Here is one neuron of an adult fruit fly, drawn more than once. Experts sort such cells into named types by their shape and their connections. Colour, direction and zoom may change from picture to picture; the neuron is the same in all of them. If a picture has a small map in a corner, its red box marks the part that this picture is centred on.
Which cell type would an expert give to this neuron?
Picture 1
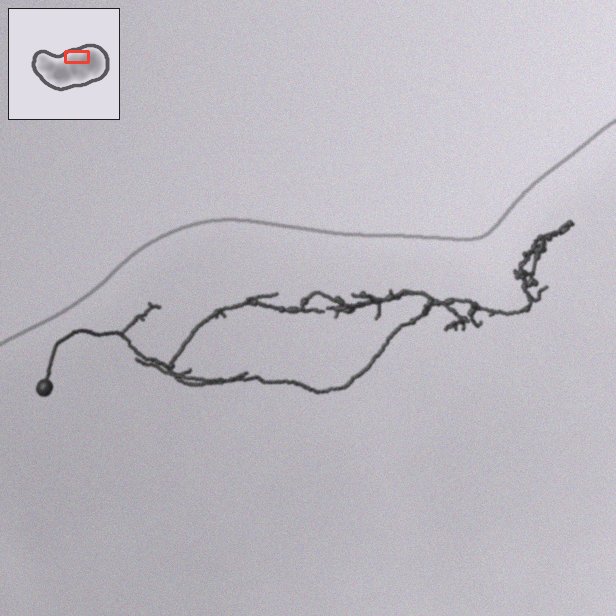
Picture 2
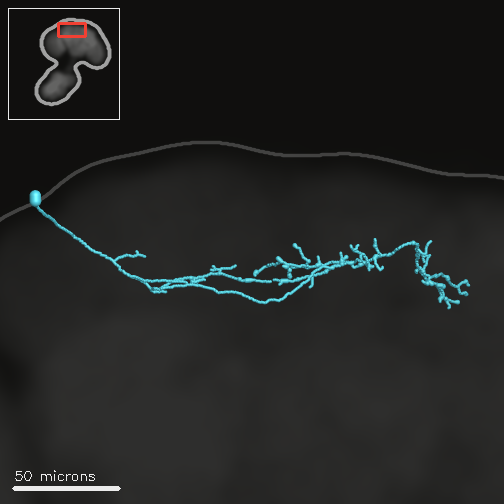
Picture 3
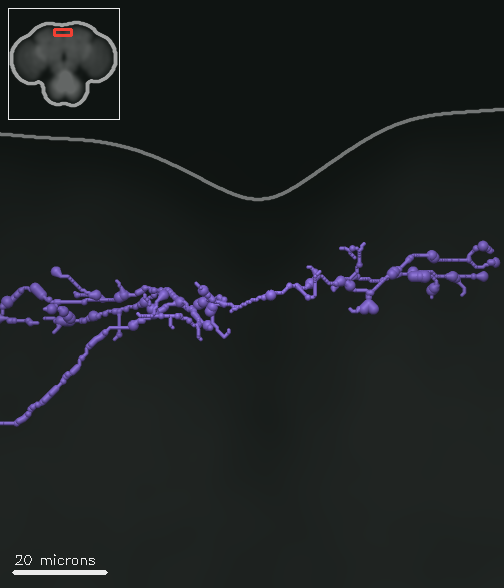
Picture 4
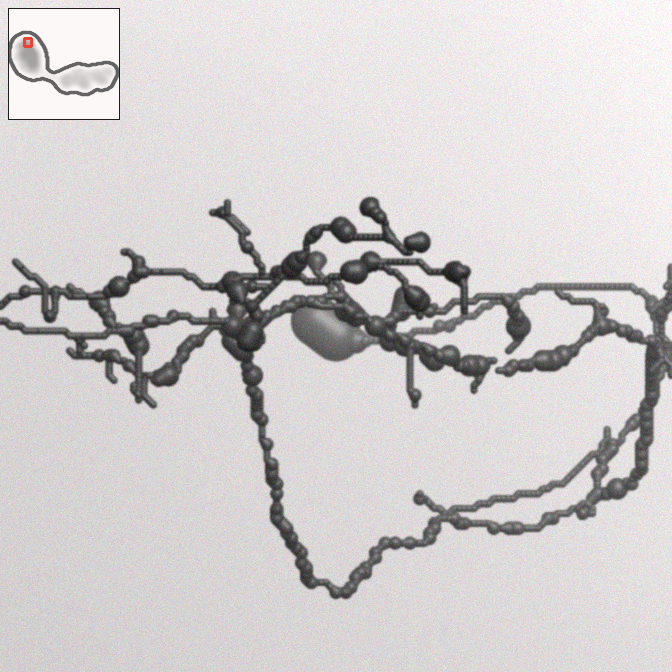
SMP220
